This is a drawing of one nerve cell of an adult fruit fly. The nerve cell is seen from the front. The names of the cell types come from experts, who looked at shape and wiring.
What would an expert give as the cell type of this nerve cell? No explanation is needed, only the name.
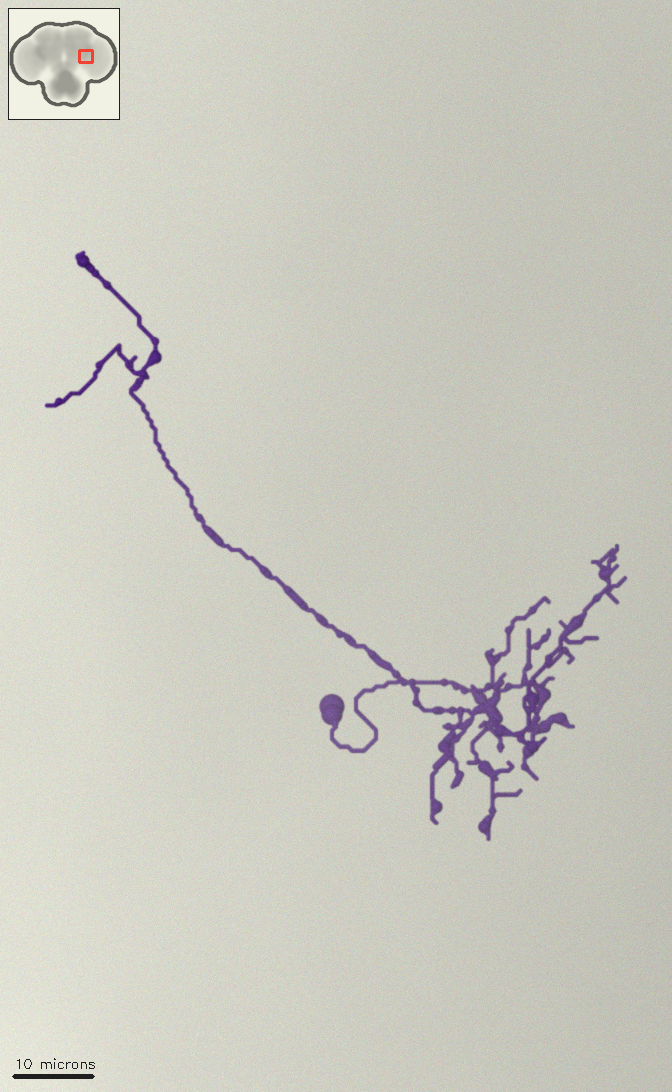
LPC2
